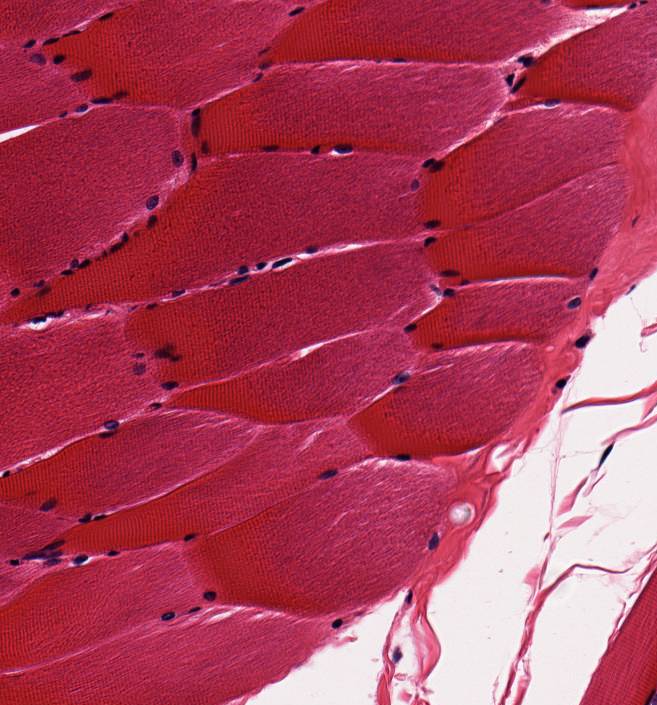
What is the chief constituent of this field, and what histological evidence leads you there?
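My answer is skeletal muscle, and it rests on the nuclei: dark, flattened and lying at the edges of the fibres.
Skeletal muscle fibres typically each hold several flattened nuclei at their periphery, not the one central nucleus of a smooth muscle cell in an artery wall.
Some adjacent fibres are separated by narrow white clefts. At the lower right the muscle borders white empty space crossed by thin wavy pink strands. I see no fat cells.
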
